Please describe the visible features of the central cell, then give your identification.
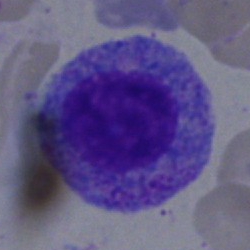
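First, the outline is roughly round. Next, the nucleus stains dark purple, its density slightly uneven and mottled. Then, a moderate band of bluish-purple cytoplasm surrounds it on all sides, with no clear vacuoles. The cell is a myelocyte.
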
